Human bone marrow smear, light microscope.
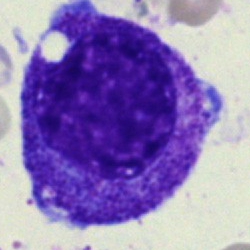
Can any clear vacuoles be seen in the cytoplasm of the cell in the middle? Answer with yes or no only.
Yes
